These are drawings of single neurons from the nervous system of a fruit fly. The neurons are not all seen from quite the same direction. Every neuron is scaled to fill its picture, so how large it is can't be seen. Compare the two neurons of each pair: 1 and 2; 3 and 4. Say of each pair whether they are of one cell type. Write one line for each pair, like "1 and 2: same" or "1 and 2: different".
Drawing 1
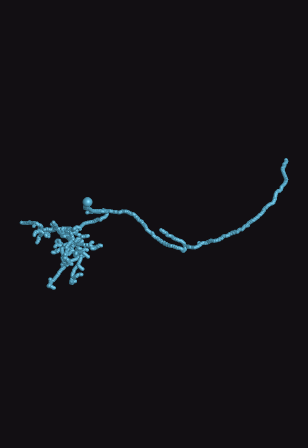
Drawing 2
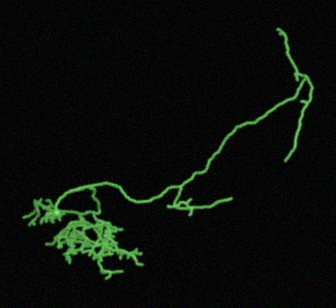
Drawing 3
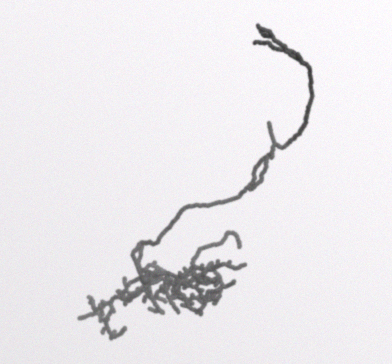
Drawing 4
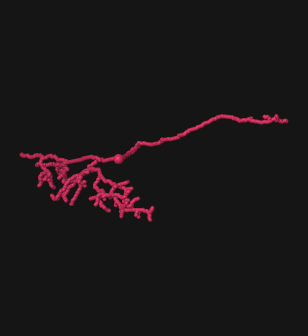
1 and 2: same
3 and 4: different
